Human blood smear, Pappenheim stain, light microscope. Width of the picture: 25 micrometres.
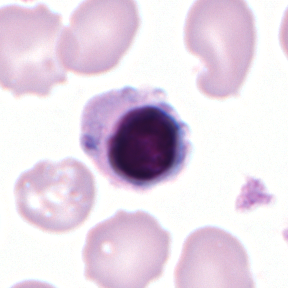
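Normoblast. Its nucleus is round in outline, about 6 micrometres across, and lies off-centre toward the right side of the cell. Dense, dark purple chromatin fills the nucleus throughout. The cytoplasm is much broader on the left of the nucleus than on the right, and most of it is a pale greyish lilac.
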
